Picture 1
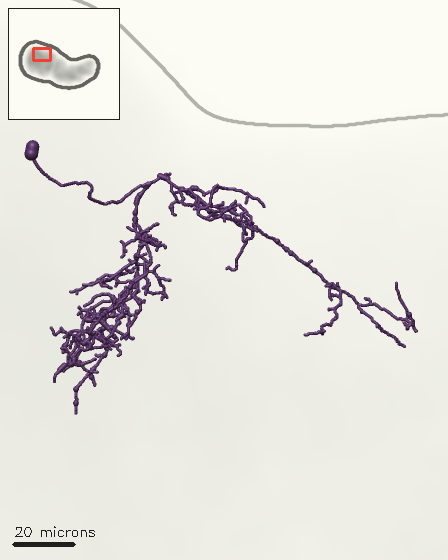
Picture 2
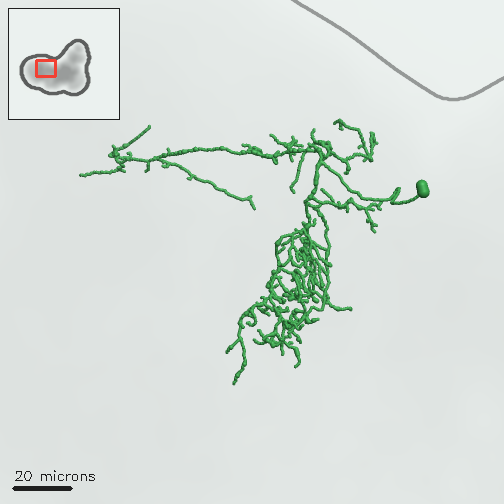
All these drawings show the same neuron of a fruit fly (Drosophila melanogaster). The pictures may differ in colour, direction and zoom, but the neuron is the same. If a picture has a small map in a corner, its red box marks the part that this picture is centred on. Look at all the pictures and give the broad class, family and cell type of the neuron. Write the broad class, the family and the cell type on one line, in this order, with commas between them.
central-brain intrinsic neuron, hemilineage SMPad3, SMP123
